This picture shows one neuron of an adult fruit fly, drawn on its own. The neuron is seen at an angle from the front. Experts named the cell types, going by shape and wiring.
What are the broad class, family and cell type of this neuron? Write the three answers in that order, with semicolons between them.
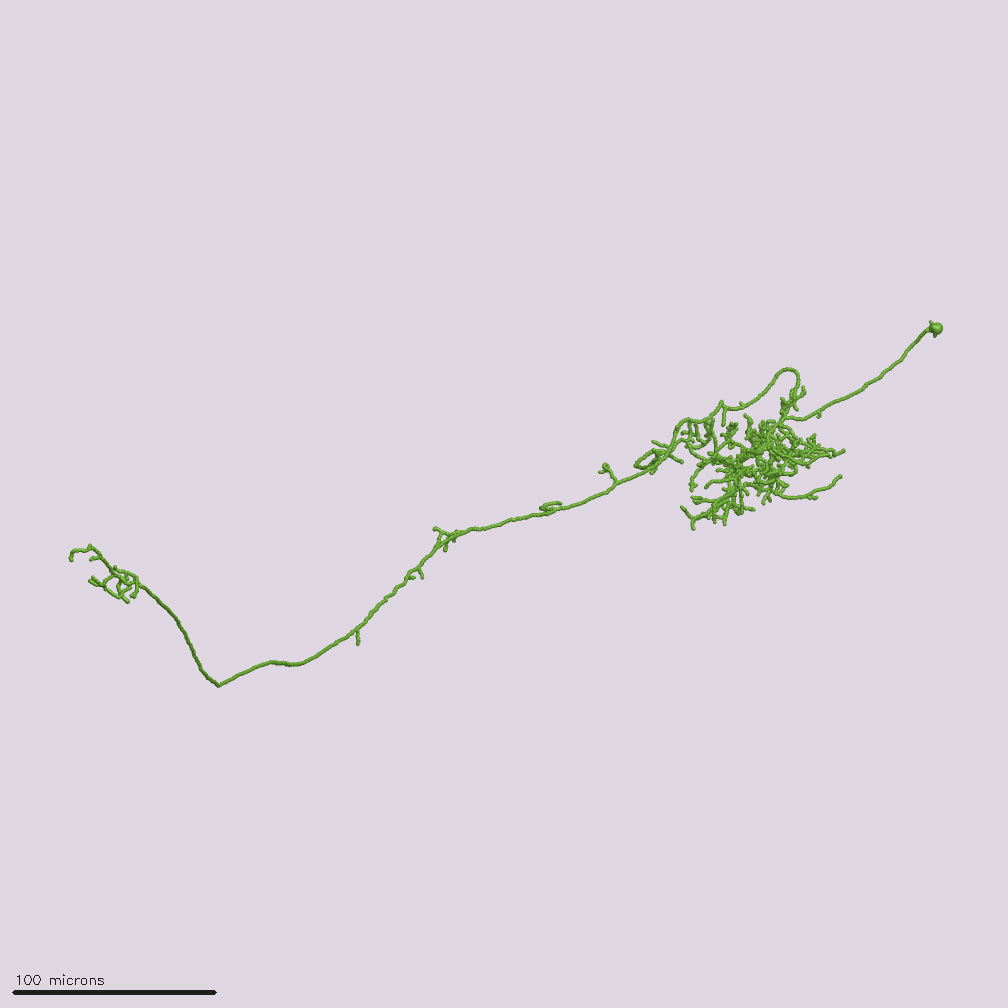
ascending neuron; hemilineage 06A; AN06A026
